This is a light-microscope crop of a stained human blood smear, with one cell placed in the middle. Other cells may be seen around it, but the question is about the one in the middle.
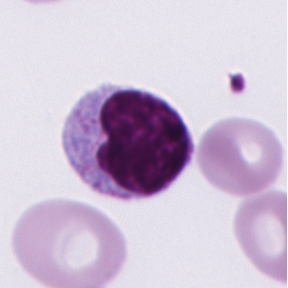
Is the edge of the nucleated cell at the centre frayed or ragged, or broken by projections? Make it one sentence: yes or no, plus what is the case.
No, smooth rather than rough is the outline of this cell.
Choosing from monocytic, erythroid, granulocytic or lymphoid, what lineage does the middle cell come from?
lymphoid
